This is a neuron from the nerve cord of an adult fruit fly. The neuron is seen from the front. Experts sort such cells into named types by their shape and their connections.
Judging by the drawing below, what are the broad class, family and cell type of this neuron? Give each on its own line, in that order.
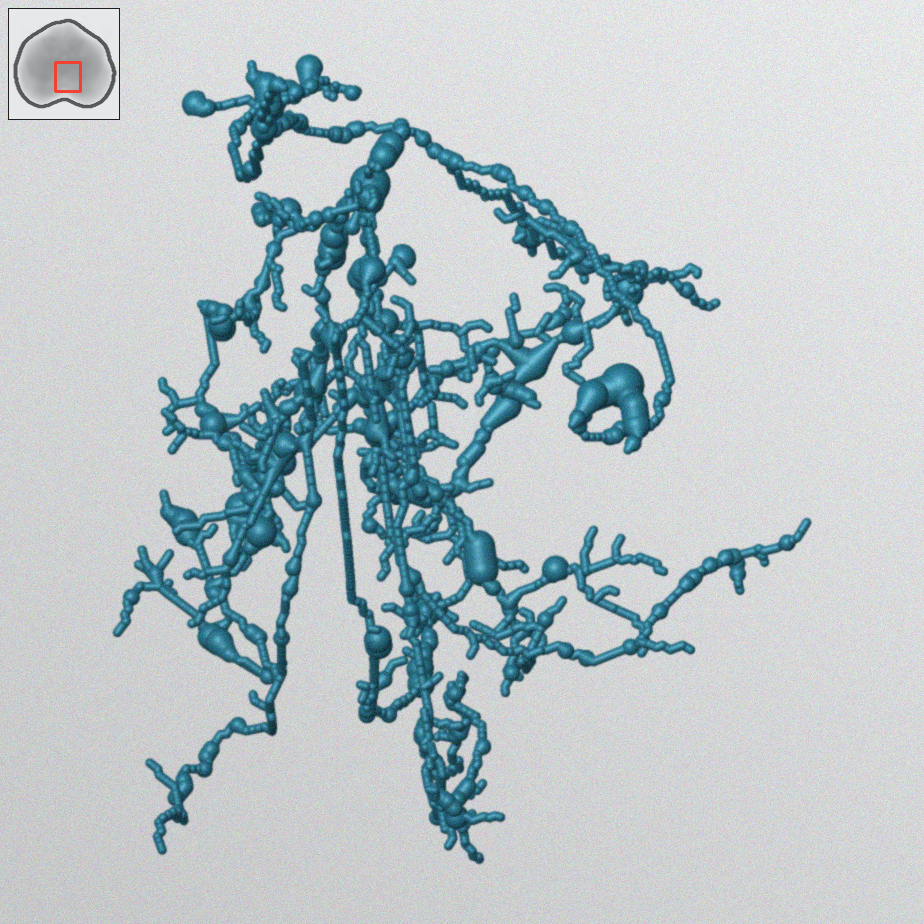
ascending neuron
hemilineage 08B
AN08B095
